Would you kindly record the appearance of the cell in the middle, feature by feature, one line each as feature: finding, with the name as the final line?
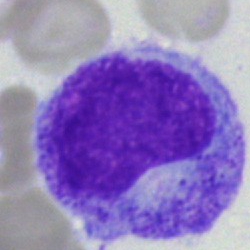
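Nuclear shape: kidney-like, indented on the lower right side.
Nuclear position: fills most of the cell, lying toward the upper left.
Chromatin: finely stippled, with no coarse dark clumps.
Granules: fine and purple, scattered through the cytoplasm.
Name: promyelocyte.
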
